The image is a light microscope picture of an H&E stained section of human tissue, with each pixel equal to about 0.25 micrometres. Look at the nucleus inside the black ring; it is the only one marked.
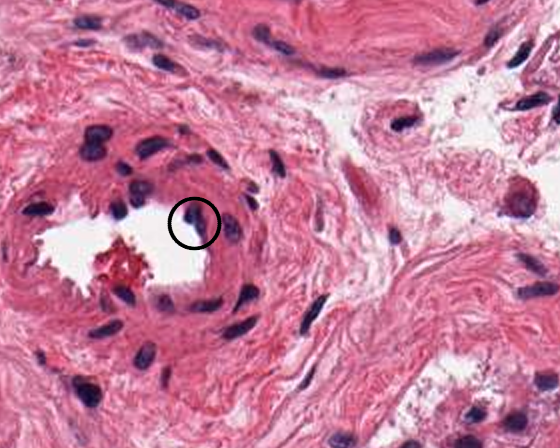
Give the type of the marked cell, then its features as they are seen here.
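Endothelial cell. The nucleus is elongated and oval, with its long axis running along the edge of the lumen. The nucleus stains dark purple and is about as dark as, and similar in size to, the neighbouring nuclei in the vessel wall. It sits right at the border of the open white lumen of a small vessel, on the inner side of the wall. Little cytoplasm can be told apart around the nucleus; it merges into the pink of the wall with no clear outline of its own.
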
